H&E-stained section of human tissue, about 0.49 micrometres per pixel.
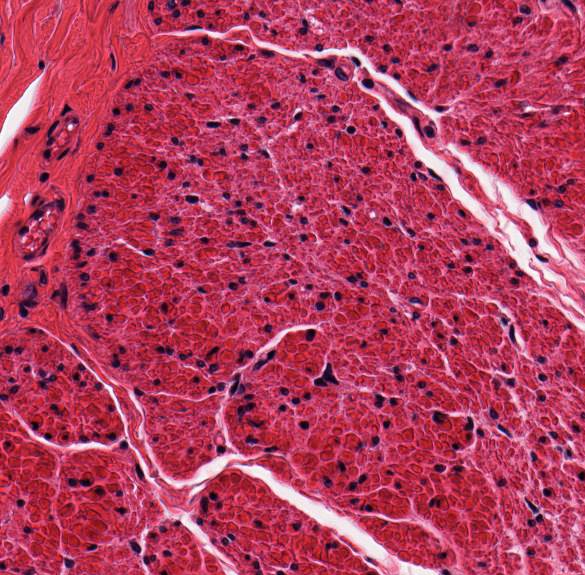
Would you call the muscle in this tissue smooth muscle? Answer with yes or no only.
Yes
